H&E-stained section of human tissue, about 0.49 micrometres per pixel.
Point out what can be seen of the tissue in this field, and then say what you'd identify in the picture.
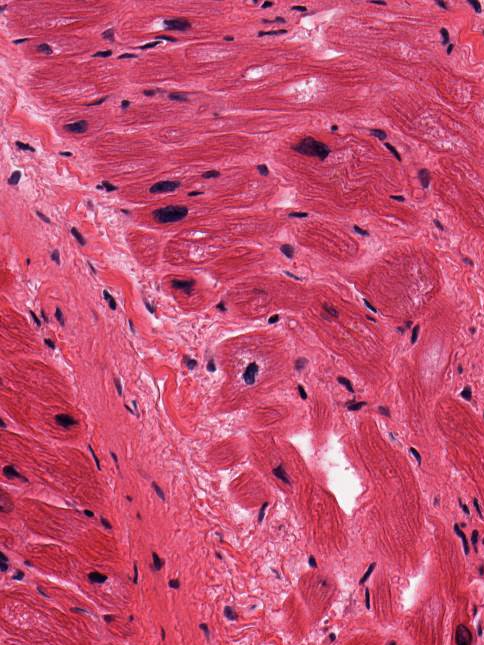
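A pale pink, loosely textured connective tissue band runs diagonally from upper left toward lower centre, parting two muscle fibre groups. Centre and right, many fibres are cut across: rounded, centrally nucleated. Scattered muscle nuclei are enlarged, dark and irregular; small dark spindle-shaped ones sit between fibres and in the band. That's atrial appendage of the heart.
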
